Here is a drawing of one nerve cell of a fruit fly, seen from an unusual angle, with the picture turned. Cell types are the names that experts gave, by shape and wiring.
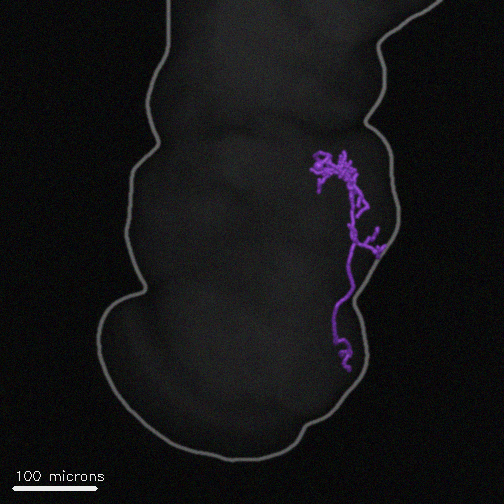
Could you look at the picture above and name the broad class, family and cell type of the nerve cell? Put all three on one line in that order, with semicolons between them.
central-brain intrinsic neuron; hemilineage LHa1; SLP114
